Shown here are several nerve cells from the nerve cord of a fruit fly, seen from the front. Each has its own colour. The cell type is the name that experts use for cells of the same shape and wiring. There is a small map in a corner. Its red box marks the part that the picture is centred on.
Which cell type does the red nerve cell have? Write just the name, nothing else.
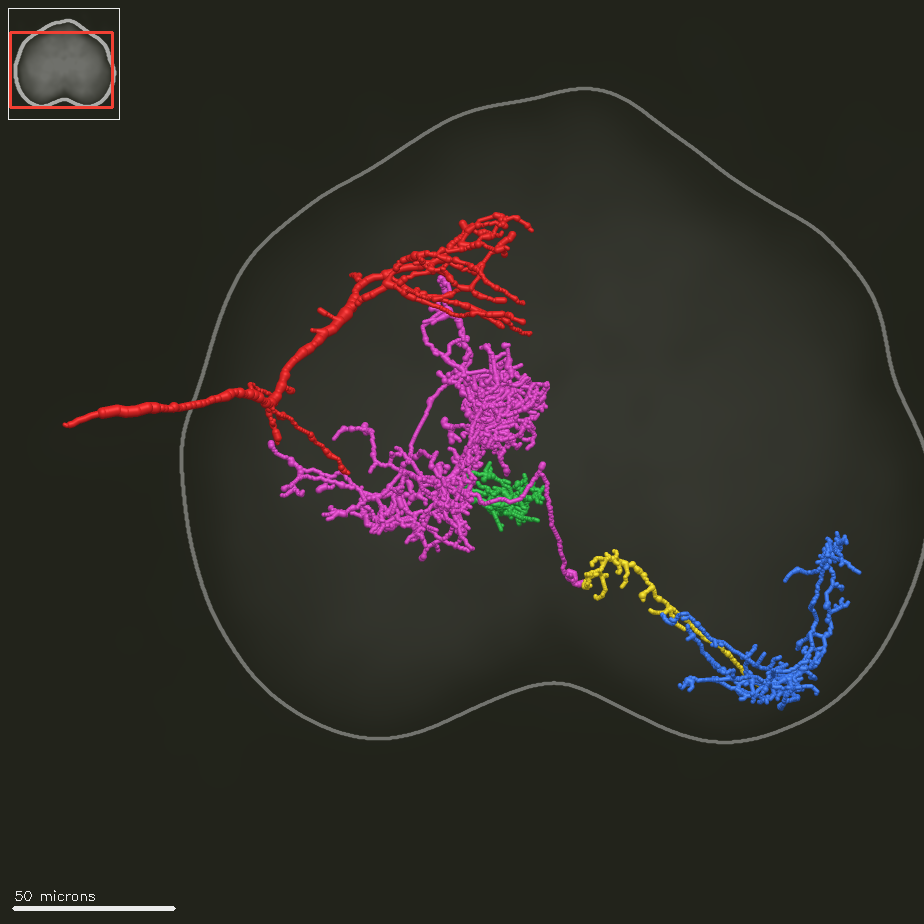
SNpp05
